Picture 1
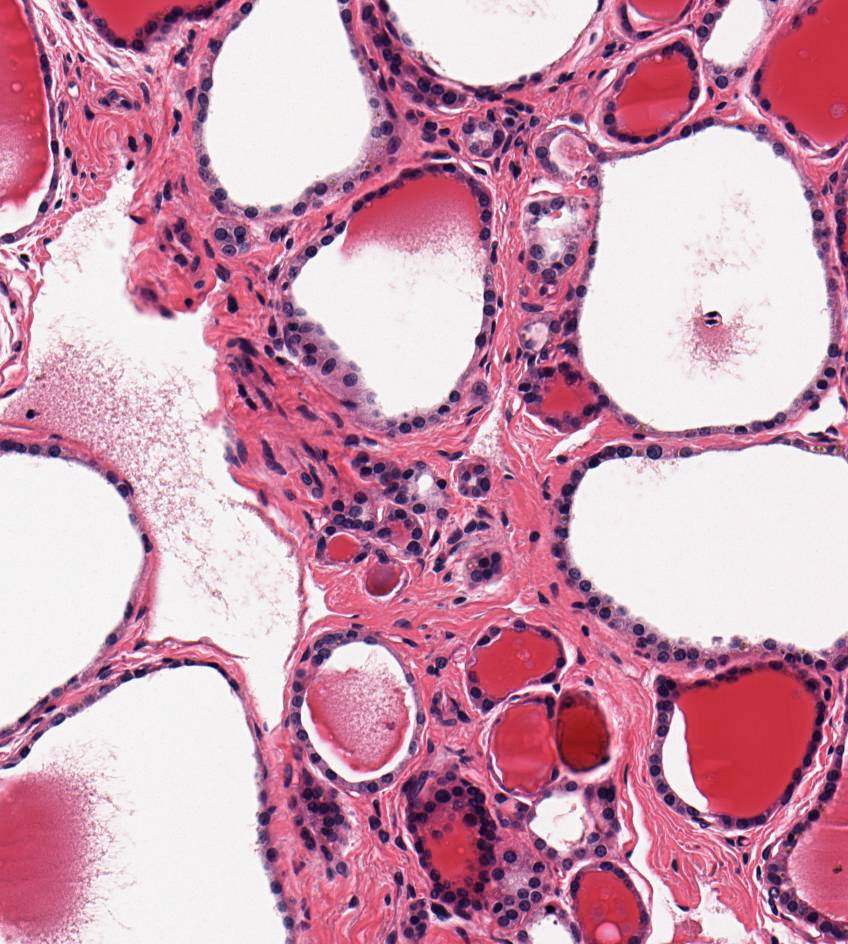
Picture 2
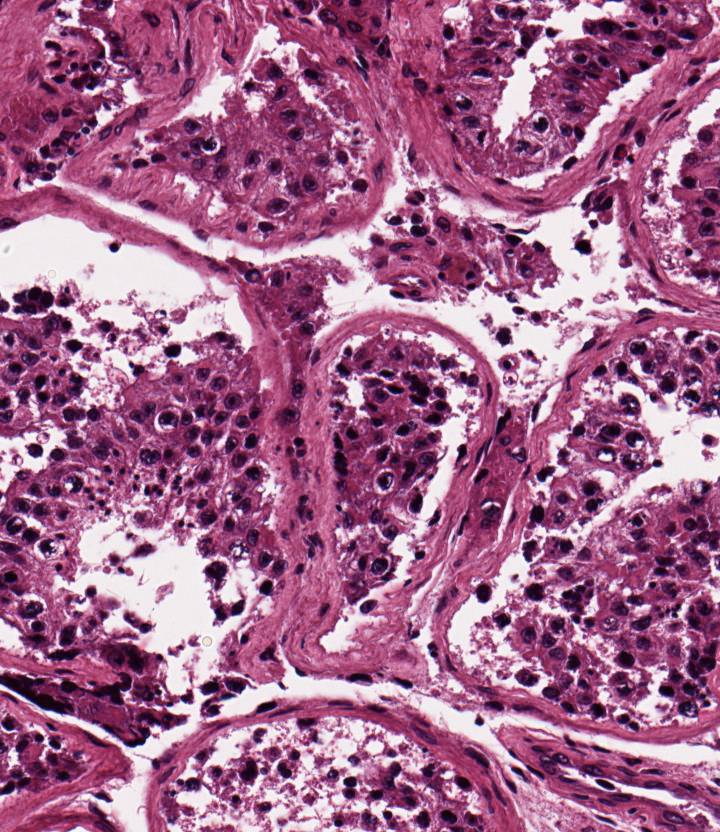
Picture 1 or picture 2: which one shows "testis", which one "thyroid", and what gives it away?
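Answer: thyroid in picture 1, testis in picture 2. Picture 1 is made up of rounded, closed follicles of widely varying size, the largest at the edges and smaller ones clustered in the lower centre. A single layer of flattened to low cuboidal epithelial cells lines each, with small, round, dark nuclei evenly spaced without crowding or overlap. The smaller follicles in the lower half contain dense, homogeneous deep pink colloid. Picture 2 is instead filled with closely packed rounded and elongated tubules in cross and oblique section, separated by narrow interstitial spaces. A thick band of pink fibrous tissue, with flattened spindle nuclei running parallel to the wall, bounds each tubule. Many layers of cells with round nuclei fill the tubules rather than a single epithelial layer, and many loose cells with small, dark, condensed nuclei lie detached in their centres.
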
